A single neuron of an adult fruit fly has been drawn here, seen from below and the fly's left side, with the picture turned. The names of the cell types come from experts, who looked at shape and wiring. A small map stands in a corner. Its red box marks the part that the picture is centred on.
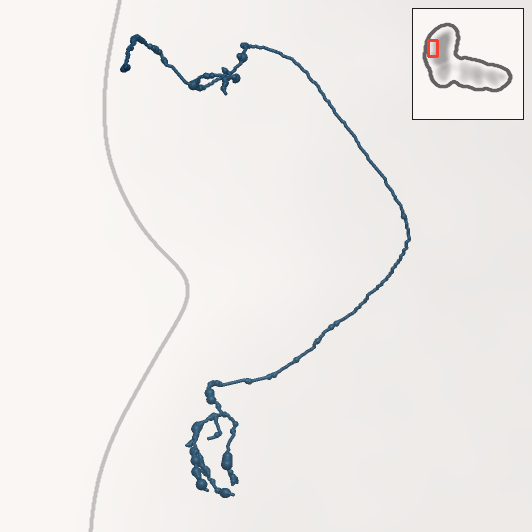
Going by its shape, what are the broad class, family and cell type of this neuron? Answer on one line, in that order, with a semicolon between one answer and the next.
sensory neuron entering the brain; class olfactory; ORN_DC2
